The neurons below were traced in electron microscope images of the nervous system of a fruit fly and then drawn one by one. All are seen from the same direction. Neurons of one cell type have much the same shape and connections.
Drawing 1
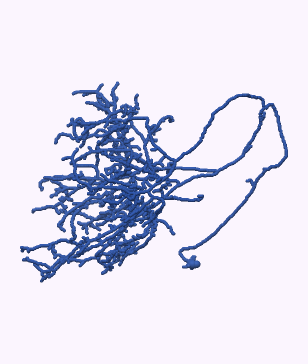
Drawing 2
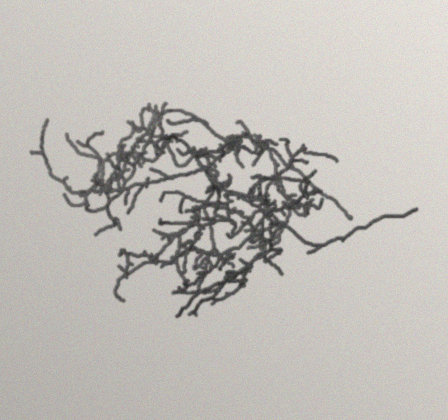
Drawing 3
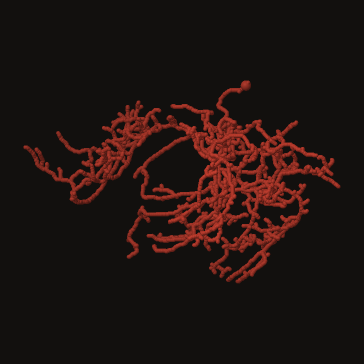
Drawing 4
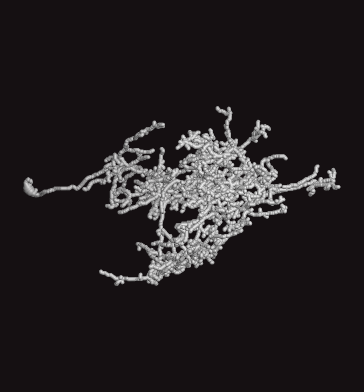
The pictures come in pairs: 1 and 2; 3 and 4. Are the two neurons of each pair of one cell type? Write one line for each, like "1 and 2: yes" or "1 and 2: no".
1 and 2: no
3 and 4: no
